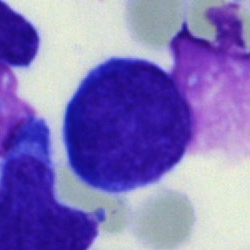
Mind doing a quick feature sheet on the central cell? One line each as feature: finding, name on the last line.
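Outline: round and smooth
Chromatin: dark blue-purple, evenly dense
Granules: none visible
Vacuoles: none visible
Cell type: blast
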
